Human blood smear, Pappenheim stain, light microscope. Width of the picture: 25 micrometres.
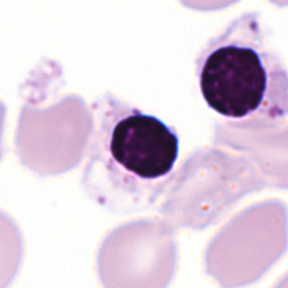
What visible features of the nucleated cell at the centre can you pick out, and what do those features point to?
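Look at how dark purple the chromatin is here, and how densely it has clumped. I can't make out any nucleoli in the nucleus. There are a few small reddish-purple granules scattered through the cytoplasm. The outline is irregular and only faintly defined. So that one's a normoblast.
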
